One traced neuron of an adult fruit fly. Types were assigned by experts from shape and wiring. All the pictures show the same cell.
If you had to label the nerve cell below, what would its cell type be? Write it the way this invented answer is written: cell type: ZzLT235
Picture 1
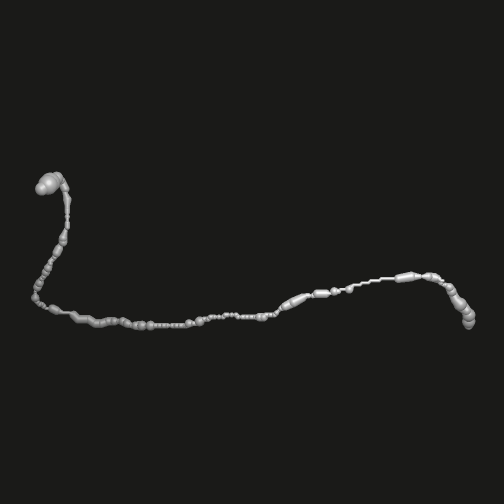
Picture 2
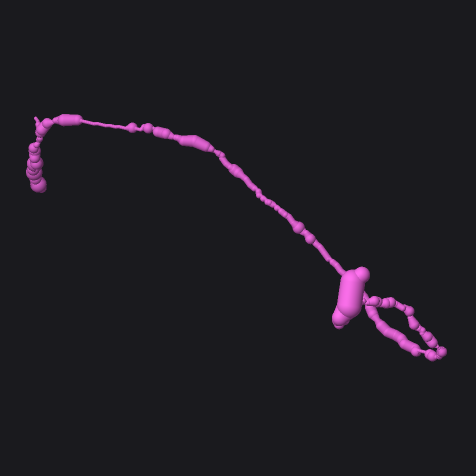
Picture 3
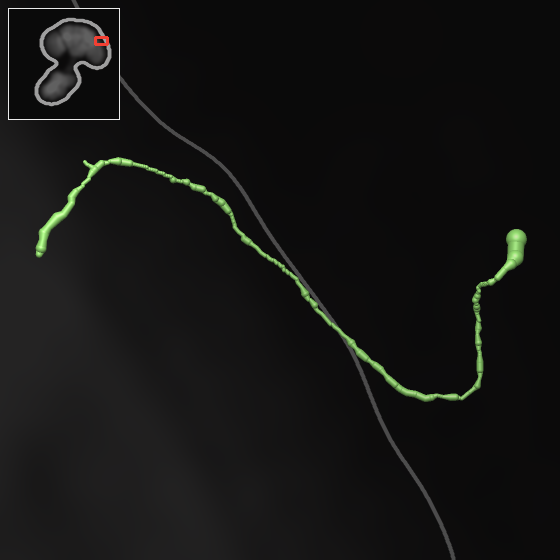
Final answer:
cell type: R8d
